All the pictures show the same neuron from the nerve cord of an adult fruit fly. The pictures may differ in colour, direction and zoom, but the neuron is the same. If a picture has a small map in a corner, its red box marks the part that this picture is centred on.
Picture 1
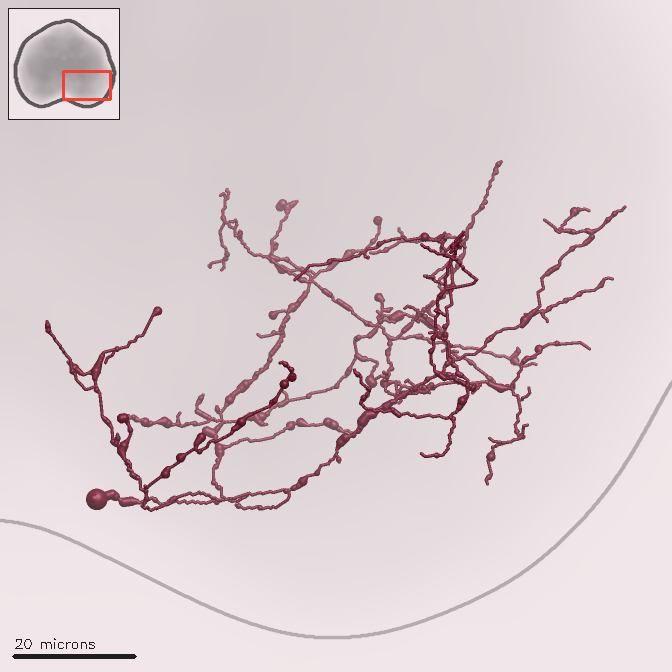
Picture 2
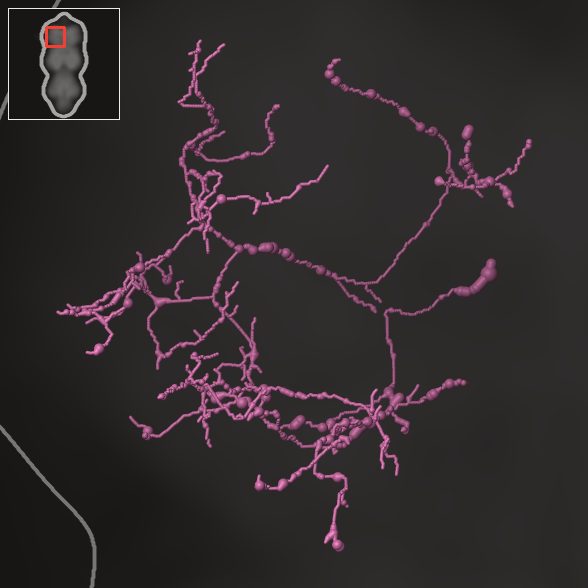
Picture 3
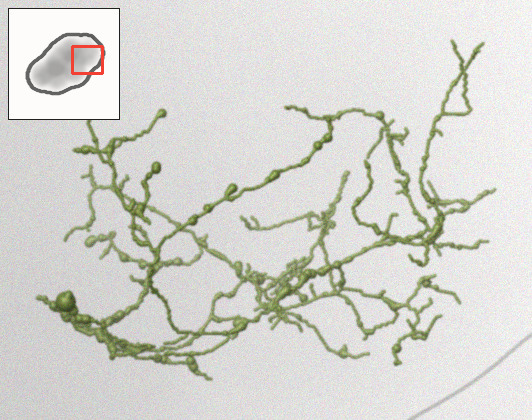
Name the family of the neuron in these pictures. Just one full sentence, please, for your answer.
The neuron is sorted into family hemilineage 01B.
